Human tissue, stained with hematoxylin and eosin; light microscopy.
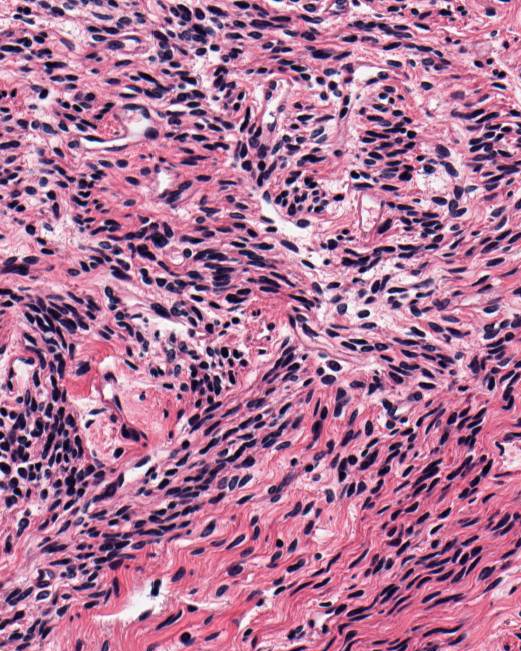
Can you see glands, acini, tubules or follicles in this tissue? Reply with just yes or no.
No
